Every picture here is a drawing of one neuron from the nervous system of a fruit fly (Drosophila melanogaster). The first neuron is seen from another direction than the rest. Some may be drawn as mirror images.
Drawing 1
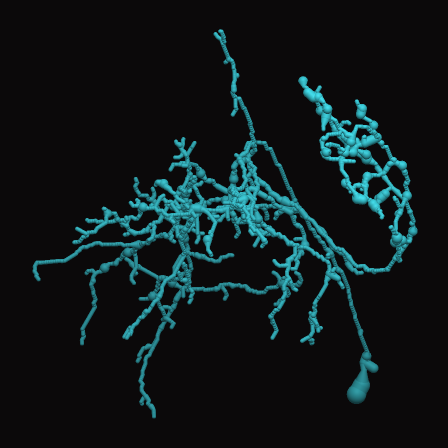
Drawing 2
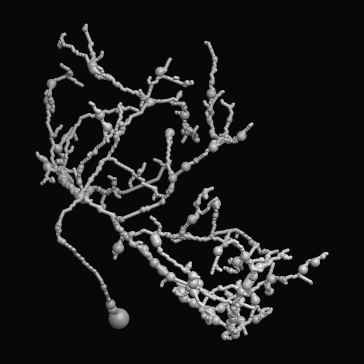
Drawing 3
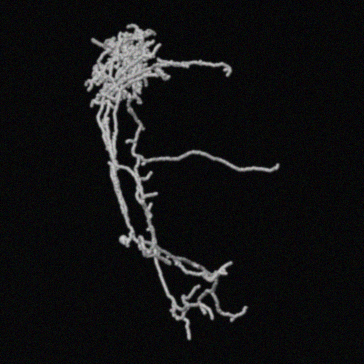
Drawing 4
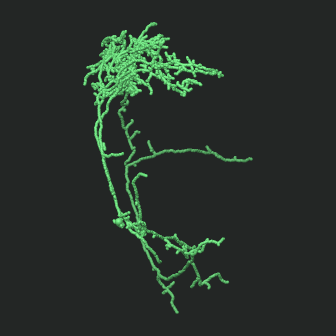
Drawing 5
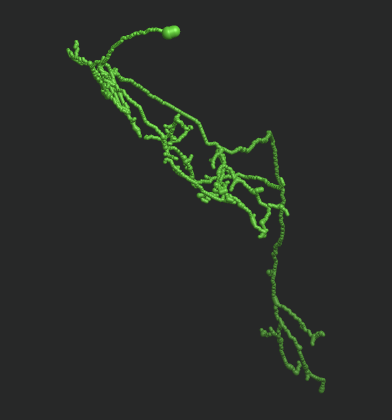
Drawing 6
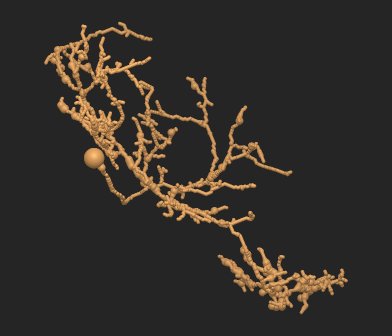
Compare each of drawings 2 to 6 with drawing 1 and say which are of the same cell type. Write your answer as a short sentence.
Drawing 2 and drawing 6 are of the same cell type.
